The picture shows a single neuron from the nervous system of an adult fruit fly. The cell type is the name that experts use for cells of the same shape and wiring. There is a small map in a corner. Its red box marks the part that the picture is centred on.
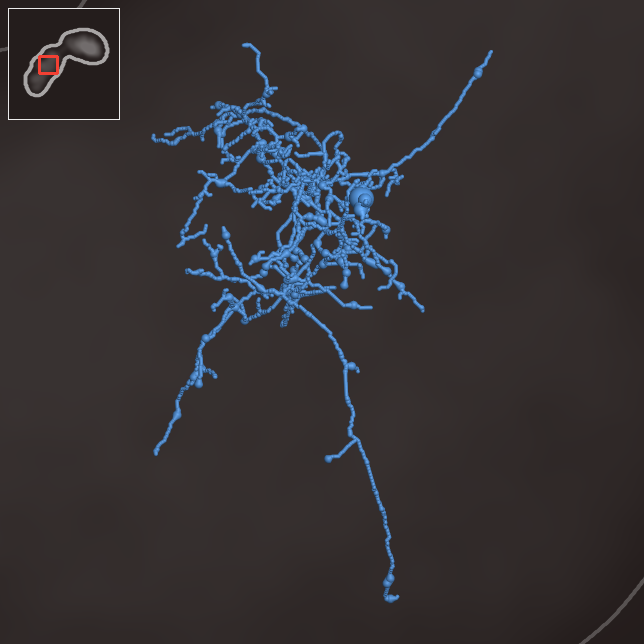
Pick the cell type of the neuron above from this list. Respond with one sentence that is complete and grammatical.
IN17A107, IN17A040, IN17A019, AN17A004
It is IN17A107 that is the cell type of the neuron.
